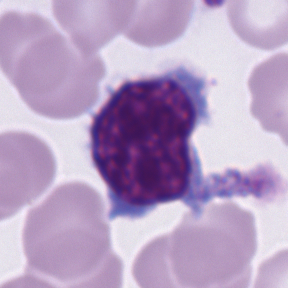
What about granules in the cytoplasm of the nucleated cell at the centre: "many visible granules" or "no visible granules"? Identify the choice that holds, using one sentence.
Its cytoplasm is free of any visible granules.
